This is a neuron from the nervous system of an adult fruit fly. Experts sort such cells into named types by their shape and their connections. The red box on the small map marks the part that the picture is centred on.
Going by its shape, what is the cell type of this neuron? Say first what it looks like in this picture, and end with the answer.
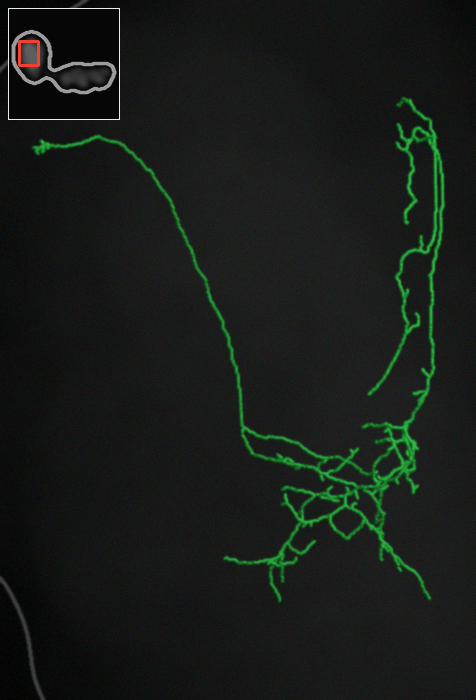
The cell body is at the upper left of the picture. The picture shows dozens of branch ends. It is a central-brain intrinsic neuron. The cell type is CB1849.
